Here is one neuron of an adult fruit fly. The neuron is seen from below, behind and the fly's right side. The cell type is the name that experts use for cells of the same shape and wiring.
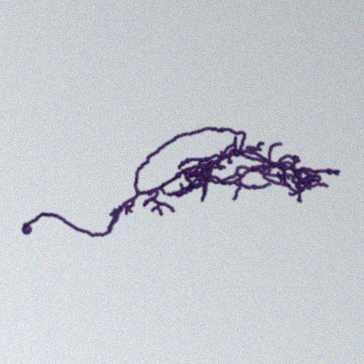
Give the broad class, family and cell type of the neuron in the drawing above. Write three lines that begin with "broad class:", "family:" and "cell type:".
broad class: central-brain intrinsic neuron
family: hemilineage SLPpl1
cell type: SMP215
